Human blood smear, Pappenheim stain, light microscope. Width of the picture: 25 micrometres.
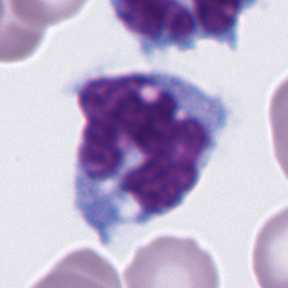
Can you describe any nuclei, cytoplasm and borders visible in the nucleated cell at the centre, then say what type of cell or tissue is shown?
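Lower left: cell edge drawn out into a frayed, pointed tail. Chromatin dark purple, lacy and strand-like, not uniform. Cytoplasm pale grey-blue, widest at lower left, with several clear rounded vacuoles beside the nucleus. Nucleus fills about 60% of cell area. Monocyte.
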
